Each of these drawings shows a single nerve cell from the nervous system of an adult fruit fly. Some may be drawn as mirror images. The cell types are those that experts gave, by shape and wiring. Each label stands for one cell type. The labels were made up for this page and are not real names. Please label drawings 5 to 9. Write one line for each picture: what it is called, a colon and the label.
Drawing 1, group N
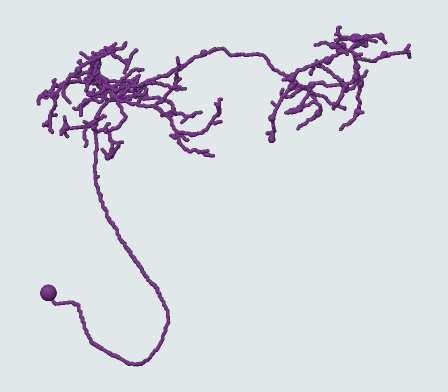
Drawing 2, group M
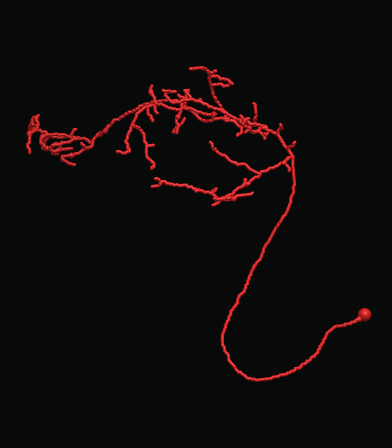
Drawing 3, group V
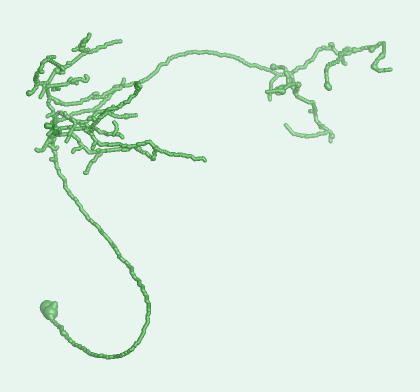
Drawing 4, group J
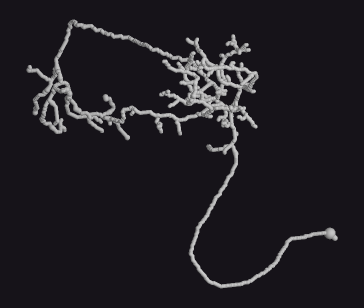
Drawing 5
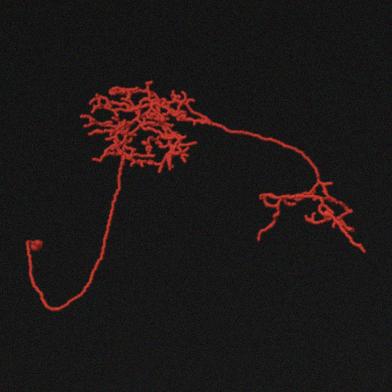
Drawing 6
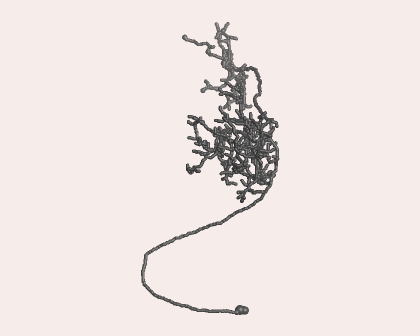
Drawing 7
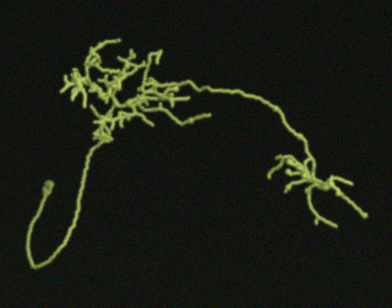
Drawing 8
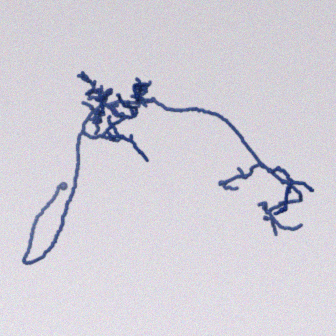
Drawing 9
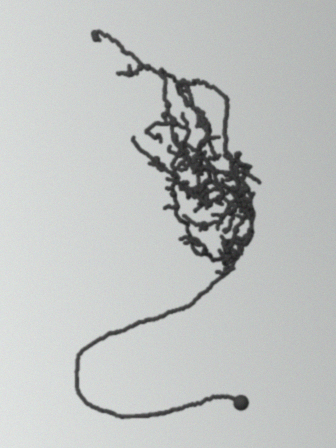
5: group N
6: group N
7: group J
8: group V
9: group N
